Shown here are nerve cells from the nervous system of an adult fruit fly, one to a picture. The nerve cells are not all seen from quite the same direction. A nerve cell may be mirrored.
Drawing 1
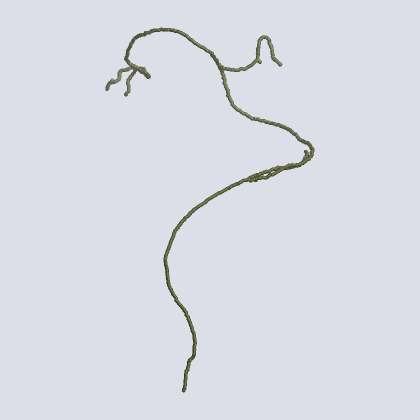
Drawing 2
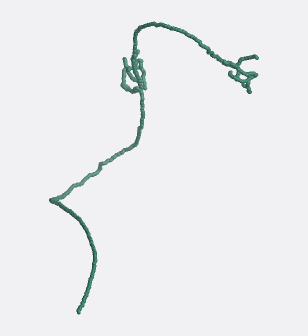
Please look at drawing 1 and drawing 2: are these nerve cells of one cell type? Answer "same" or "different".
different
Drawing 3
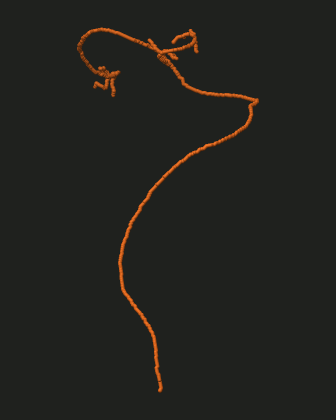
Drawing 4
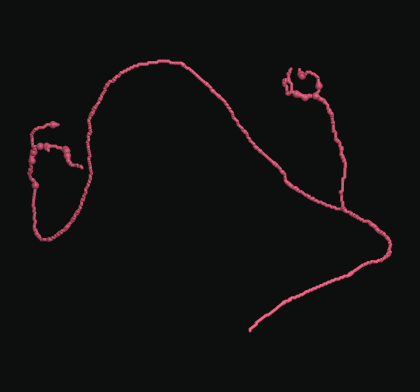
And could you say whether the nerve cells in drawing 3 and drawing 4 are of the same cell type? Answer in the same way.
different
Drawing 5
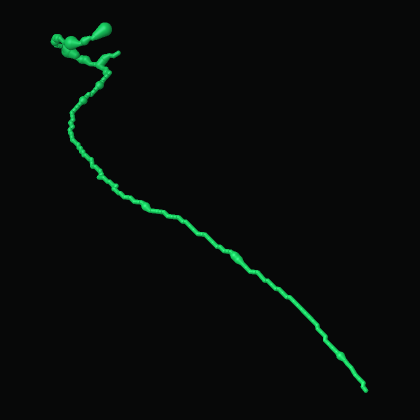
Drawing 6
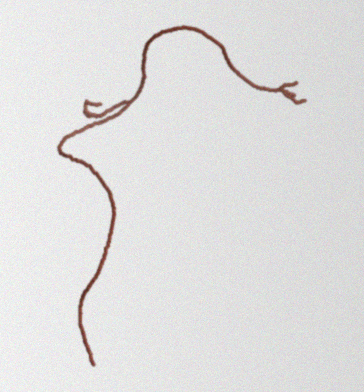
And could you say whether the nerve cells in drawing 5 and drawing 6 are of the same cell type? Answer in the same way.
same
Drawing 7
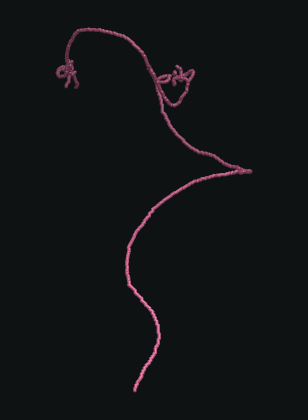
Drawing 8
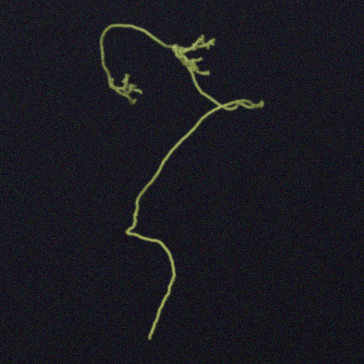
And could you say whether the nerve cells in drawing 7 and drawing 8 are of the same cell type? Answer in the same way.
same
